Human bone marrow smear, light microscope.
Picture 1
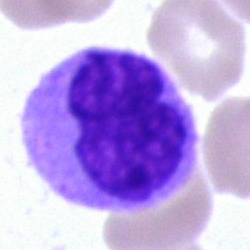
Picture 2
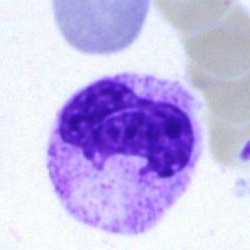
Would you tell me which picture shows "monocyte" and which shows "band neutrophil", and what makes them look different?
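Going through them in turn: picture 1 is a monocyte, and picture 2 is a band neutrophil. Both outlines are round and smooth. Where I see a contrast is the chromatin: mottled, with paler and darker patches, in the monocyte, but dark purple and coarsely clumped in the band neutrophil.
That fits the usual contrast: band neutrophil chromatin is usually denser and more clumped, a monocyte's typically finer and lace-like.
Then the nuclei: the monocyte's has a clear notch on its left side, making it folded and kidney-like, and lies toward the right; the band neutrophil's is indented, concave side down. The monocyte's pale lilac-blue cytoplasm sits mostly on the left, as a broad crescent around the nucleus.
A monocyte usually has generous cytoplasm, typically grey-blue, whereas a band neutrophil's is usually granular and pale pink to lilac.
I also notice a paler, less granular patch of cytoplasm below the band neutrophil's indentation.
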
